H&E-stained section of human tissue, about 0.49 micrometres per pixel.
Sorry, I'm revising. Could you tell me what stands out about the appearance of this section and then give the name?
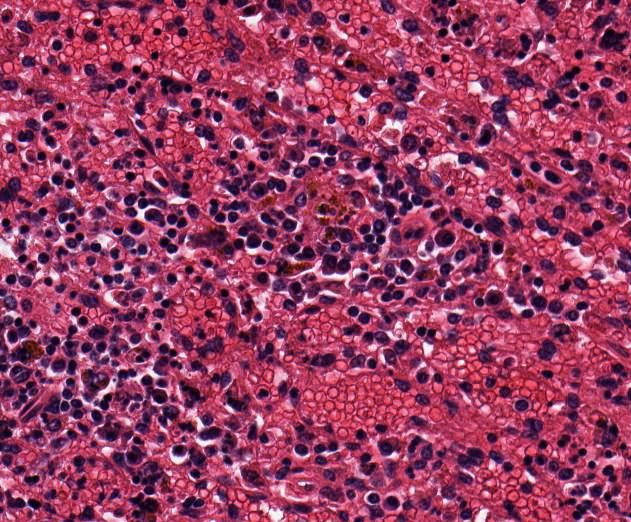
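Notice the diffuse sheet of closely packed cells, without glands, follicles or other organized units. Packed red blood cells fill large areas, densest in the upper right and lower centre. Many small cells with round, dense dark purple nuclei and scant cytoplasm are scattered among them. Larger cells with paler oval nuclei and more pink cytoplasm lie among the small ones. This is spleen.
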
